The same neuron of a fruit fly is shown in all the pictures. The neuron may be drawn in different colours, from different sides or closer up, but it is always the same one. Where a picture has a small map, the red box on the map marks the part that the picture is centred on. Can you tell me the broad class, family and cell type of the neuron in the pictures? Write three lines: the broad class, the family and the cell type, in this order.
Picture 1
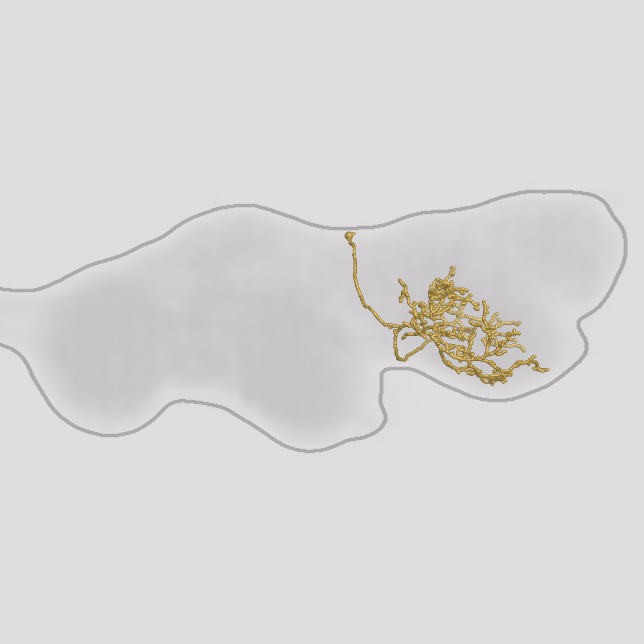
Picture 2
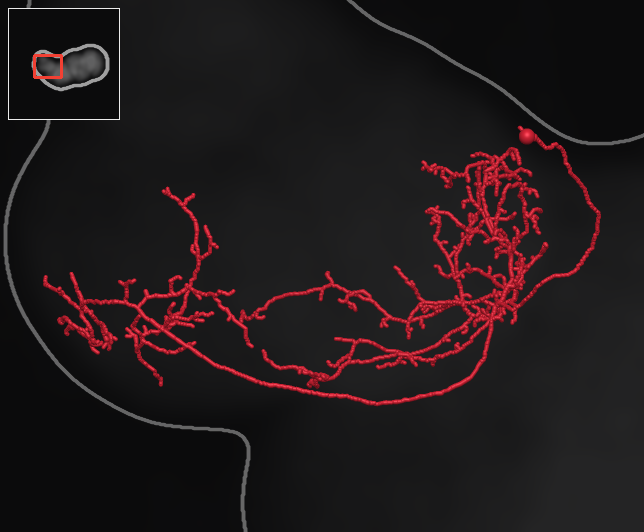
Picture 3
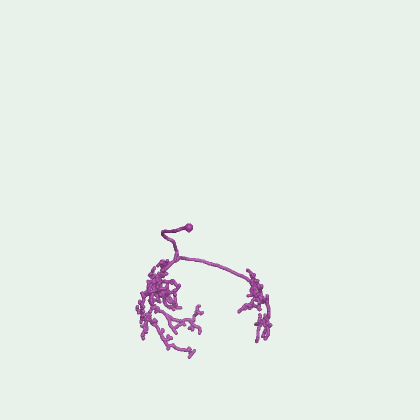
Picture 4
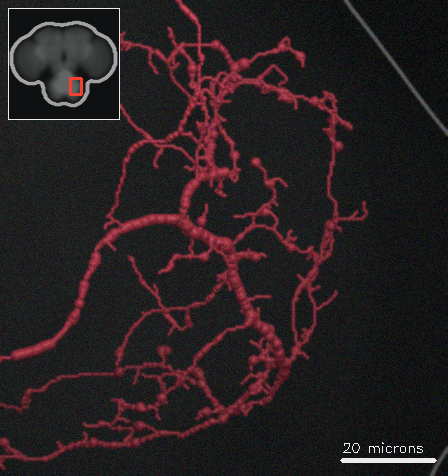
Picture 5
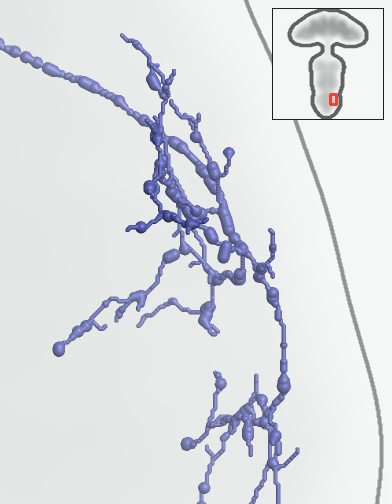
nerve-cord intrinsic neuron
hemilineage 01A
IN01A042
